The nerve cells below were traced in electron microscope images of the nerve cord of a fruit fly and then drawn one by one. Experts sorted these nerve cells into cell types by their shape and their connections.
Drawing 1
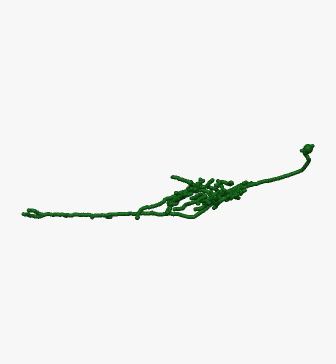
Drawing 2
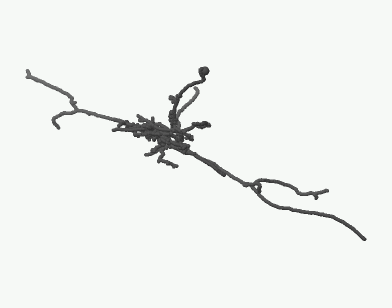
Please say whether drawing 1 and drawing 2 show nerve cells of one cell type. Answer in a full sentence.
They are of different cell types.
